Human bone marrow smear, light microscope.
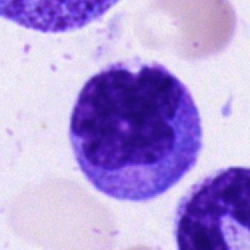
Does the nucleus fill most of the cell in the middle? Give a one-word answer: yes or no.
Yes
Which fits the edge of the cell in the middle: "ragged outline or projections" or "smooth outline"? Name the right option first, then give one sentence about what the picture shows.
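Smooth outline. The cell has a round, smooth outline.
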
